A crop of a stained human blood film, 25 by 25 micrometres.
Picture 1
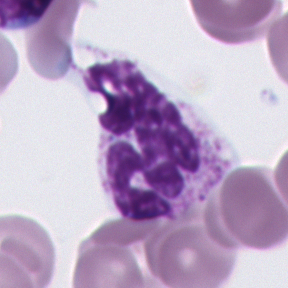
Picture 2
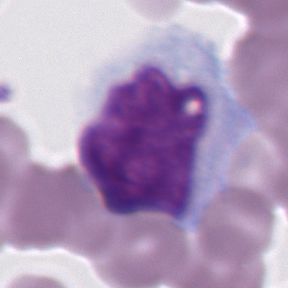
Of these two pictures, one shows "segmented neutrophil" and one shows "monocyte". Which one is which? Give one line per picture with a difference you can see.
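Picture 1: segmented neutrophil. The cytoplasm holds many fine purplish granules.
Picture 2: monocyte. No granules can be seen in the cytoplasm.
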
